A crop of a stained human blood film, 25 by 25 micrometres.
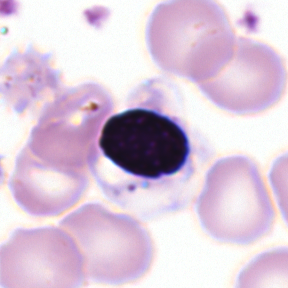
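Normoblast in a peripheral blood smear: the chromatin, I note, is very dark purple-black and dense right through the nucleus, and I can make out no nucleoli. Below the nucleus, a few small dark dots sit in the cytoplasm. Following the outer edge of the cell, I find it irregular and faint.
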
